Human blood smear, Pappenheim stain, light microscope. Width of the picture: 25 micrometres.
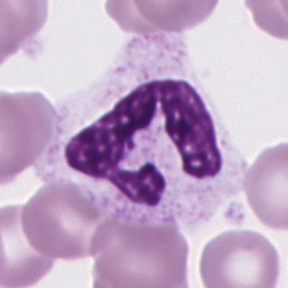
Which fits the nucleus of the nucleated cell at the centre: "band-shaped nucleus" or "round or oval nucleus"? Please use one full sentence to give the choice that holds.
The nucleus is a bent band and not a compact round or oval mass, and has no lobes.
